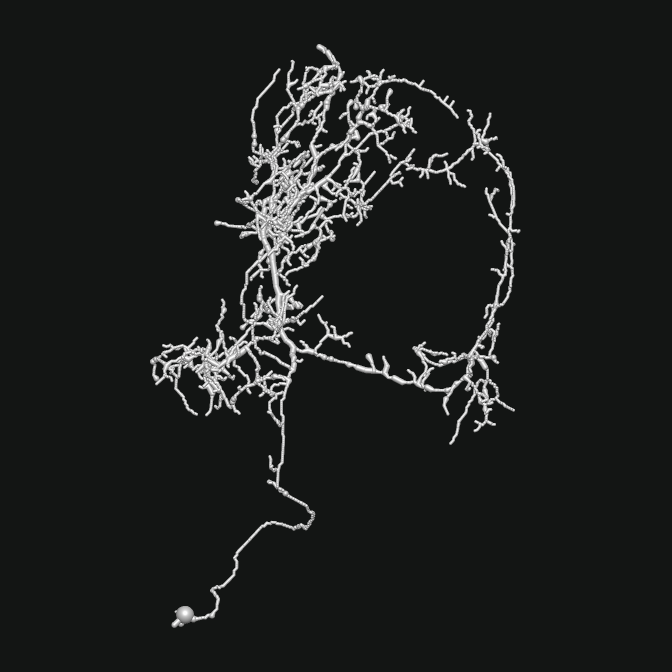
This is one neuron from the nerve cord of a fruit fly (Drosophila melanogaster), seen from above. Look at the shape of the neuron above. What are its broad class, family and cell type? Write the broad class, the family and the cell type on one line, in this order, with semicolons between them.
nerve-cord intrinsic neuron; hemilineage 03A; IN03A023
